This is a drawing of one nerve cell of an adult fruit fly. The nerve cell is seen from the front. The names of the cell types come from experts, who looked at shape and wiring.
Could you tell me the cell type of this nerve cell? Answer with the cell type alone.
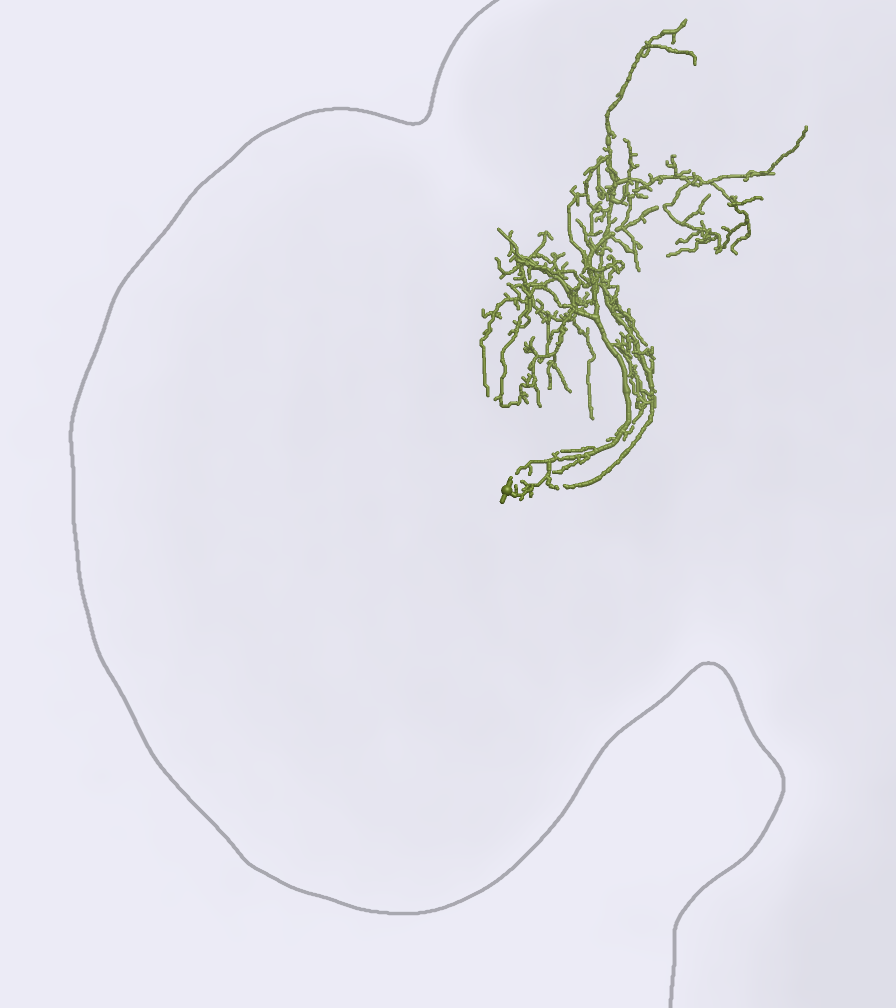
aMe8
